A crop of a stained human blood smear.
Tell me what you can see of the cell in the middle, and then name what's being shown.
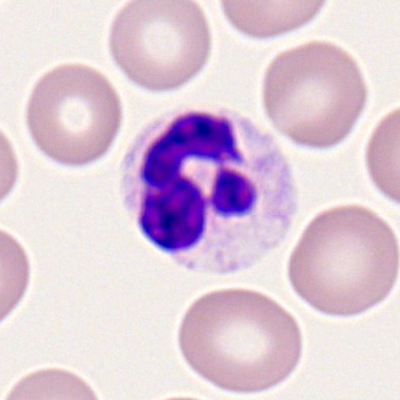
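Outline: round and smooth. Nucleus: split into separate lobes rather than one mass; no nucleoli seen. Cytoplasm: fine, faint lilac granules. Answer: segmented neutrophil.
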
